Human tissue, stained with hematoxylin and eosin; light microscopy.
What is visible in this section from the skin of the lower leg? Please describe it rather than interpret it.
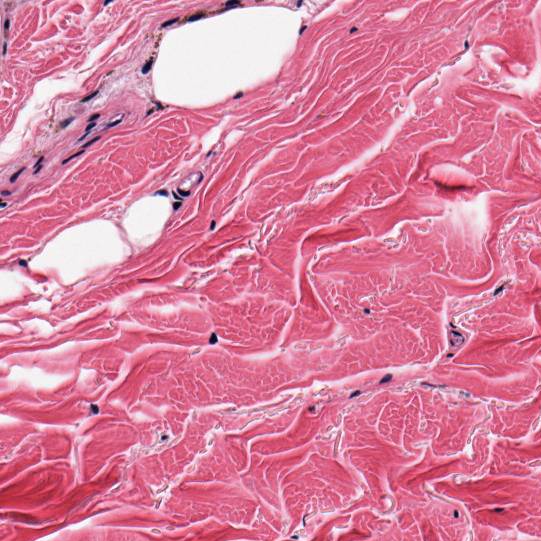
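Almost everything here is thick, closely packed, pink-staining collagen bundles. Looking at the upper half, they mostly run diagonally, lower left to upper right; elsewhere they're wavy and go in several directions. Nuclei are sparse: small, dark, spindle-shaped profiles between the bundles.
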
